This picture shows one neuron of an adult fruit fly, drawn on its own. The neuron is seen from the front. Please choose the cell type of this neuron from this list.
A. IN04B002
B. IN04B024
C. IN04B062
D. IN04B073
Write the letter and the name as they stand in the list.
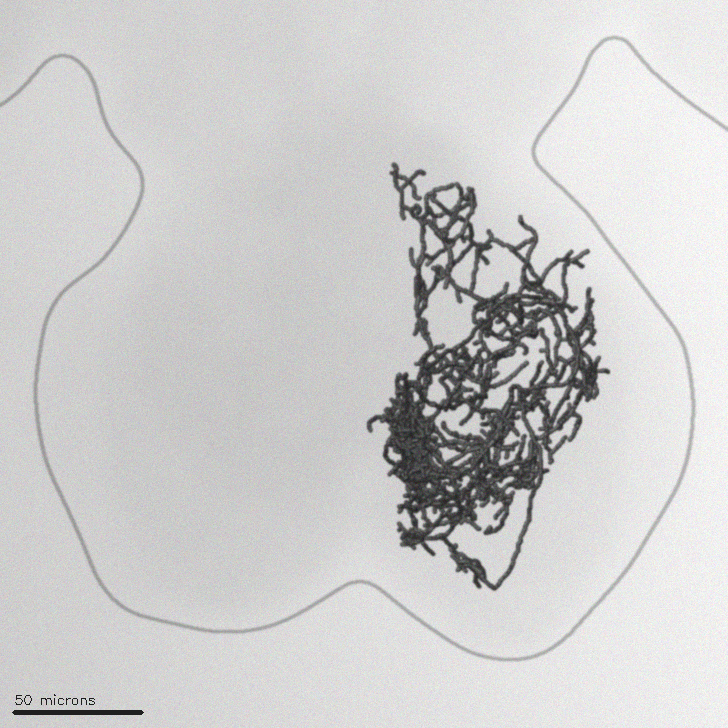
A. IN04B002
